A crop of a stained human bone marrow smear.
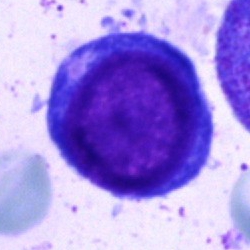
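Proerythroblast, central cell, stained bone marrow smear. Outline round. Nucleus occupies most of the cell; narrow rim of cytoplasm. Chromatin finely granular. Cytoplasm: no visible granules.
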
